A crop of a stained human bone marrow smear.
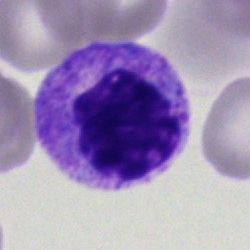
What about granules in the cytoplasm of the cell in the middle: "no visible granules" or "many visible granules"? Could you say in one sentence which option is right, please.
Its cytoplasm contains many granules that can be seen.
